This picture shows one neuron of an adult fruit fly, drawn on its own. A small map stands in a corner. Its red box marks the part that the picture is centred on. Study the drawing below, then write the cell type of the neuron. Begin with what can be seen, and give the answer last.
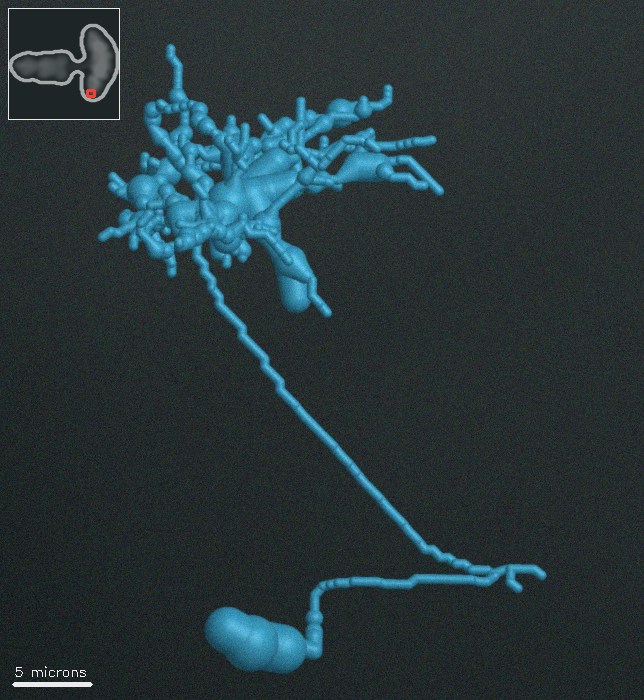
It lies in the brain. The cell body can be seen at the bottom of the picture. From top to bottom in the picture it spans about 40 microns. This is an optic-lobe intrinsic neuron. It is of cell type Dm8a.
